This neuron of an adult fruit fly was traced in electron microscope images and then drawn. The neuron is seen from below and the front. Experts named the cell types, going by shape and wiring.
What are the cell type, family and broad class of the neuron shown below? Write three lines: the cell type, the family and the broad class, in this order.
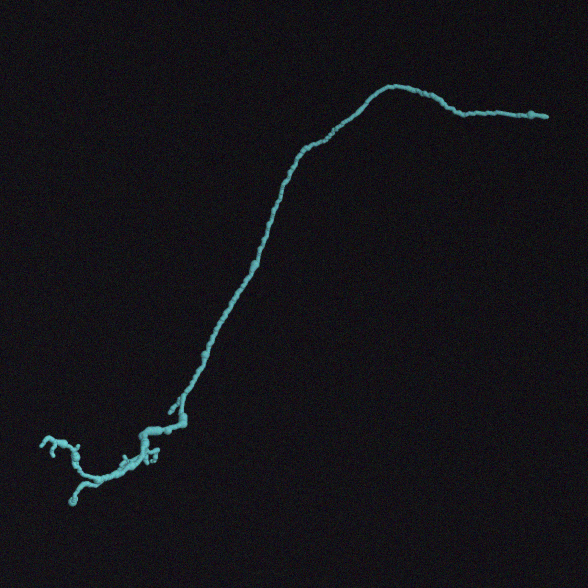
SNta11
class mechanosensory tactile
sensory neuron entering the nerve cord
